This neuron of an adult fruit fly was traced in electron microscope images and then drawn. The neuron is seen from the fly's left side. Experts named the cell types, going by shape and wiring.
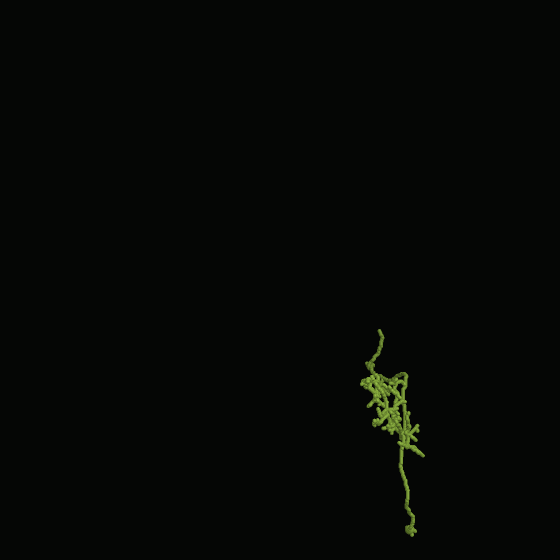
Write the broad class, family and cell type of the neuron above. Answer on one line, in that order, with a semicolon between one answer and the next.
central-brain intrinsic neuron; hemilineage LB3; GNG272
